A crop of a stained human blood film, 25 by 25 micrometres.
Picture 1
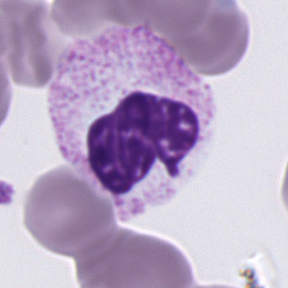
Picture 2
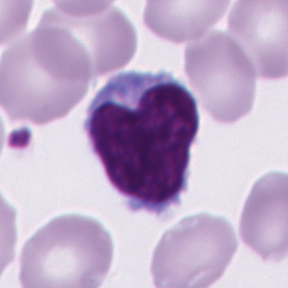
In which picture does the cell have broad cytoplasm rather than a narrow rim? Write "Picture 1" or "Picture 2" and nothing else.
Picture 1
